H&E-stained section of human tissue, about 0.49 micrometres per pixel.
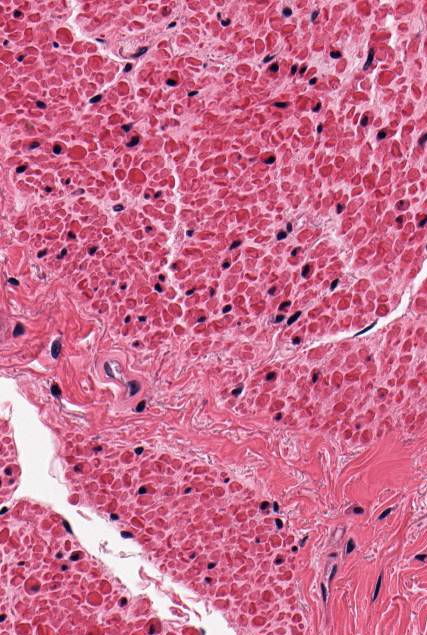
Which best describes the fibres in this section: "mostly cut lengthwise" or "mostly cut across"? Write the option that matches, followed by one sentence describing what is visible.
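Mostly cut across. Across most of the field the muscle fibres are cut in cross-section, showing as closely packed small round-to-polygonal eosinophilic profiles.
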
